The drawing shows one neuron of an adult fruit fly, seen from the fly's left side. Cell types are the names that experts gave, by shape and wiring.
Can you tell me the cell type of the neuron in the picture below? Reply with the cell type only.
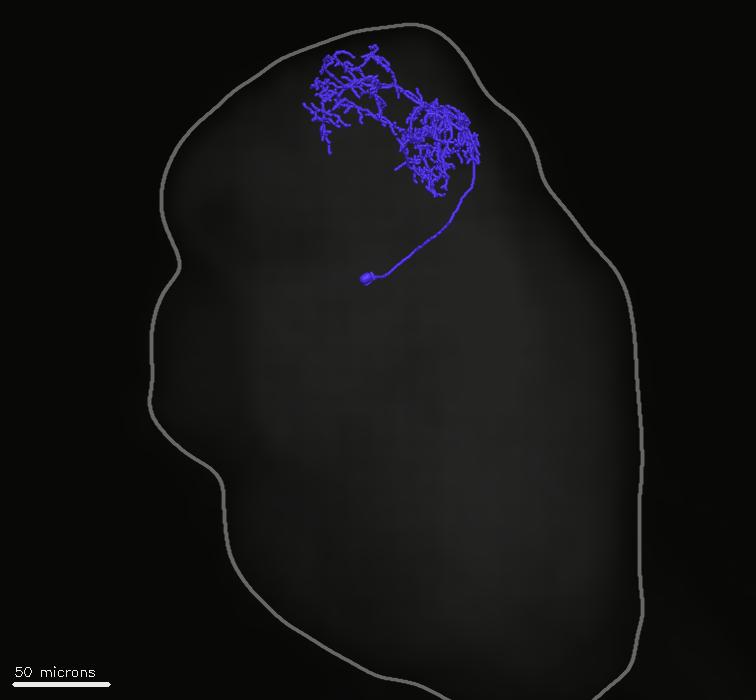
LHAV3b12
